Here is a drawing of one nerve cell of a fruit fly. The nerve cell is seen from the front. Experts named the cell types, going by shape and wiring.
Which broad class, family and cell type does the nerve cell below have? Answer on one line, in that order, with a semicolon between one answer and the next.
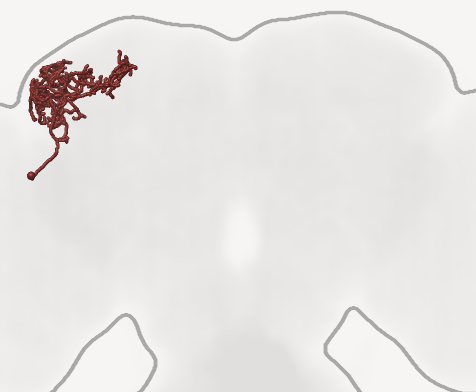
central-brain intrinsic neuron; hemilineage LHa2; CB1241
